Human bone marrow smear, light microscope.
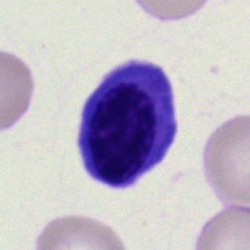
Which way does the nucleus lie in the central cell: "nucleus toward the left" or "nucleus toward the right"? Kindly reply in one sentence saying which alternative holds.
The cell has its nucleus positioned toward the left.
